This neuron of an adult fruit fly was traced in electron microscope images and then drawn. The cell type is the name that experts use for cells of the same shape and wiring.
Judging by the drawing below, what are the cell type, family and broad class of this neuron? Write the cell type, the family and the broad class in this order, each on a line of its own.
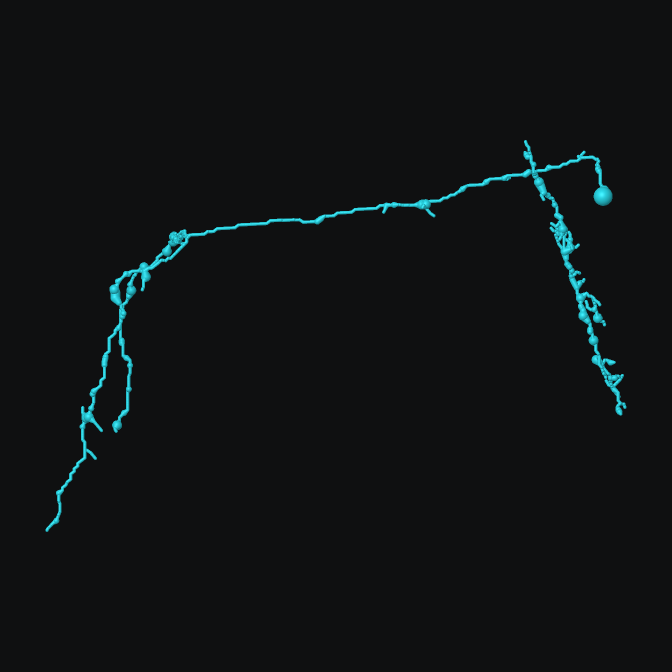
TmY9b
TmY
optic-lobe intrinsic neuron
